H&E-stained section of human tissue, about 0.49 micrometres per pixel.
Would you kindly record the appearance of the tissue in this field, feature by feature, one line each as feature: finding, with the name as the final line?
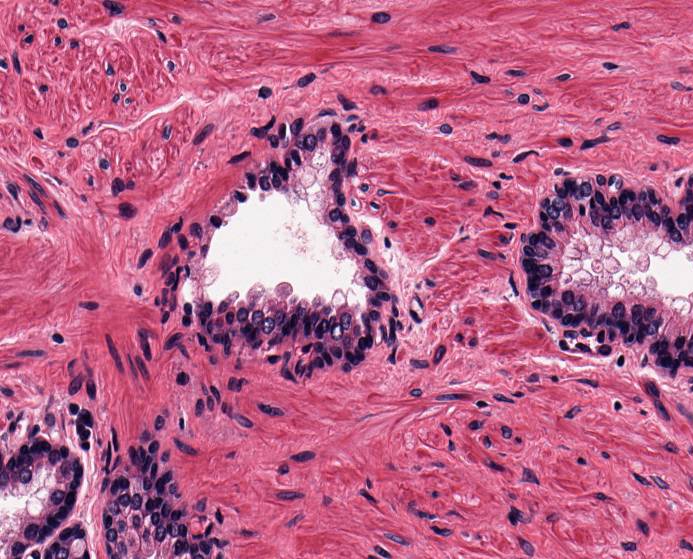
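Lumen: central gland, irregular, mostly empty, white
Nuclei: lining dark, round to oval, crowded in more than one row
Cytoplasm: lining cells pale, finely vacuolated toward lumen
Stroma: smooth muscle cells, elongated nuclei, bundles in several directions
Name: prostate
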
